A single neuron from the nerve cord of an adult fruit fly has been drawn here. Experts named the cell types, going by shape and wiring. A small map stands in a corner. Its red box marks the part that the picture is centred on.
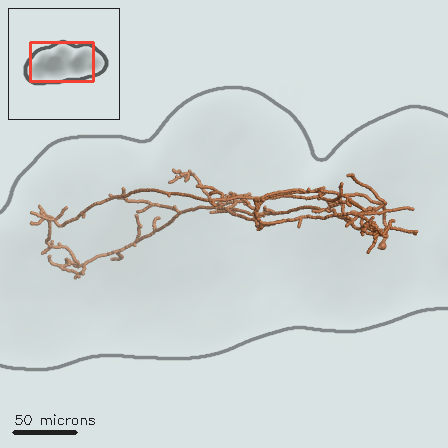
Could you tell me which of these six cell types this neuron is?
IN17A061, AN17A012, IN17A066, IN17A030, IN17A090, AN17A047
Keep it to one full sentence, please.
Belonging to the cell type IN17A066 is this neuron.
